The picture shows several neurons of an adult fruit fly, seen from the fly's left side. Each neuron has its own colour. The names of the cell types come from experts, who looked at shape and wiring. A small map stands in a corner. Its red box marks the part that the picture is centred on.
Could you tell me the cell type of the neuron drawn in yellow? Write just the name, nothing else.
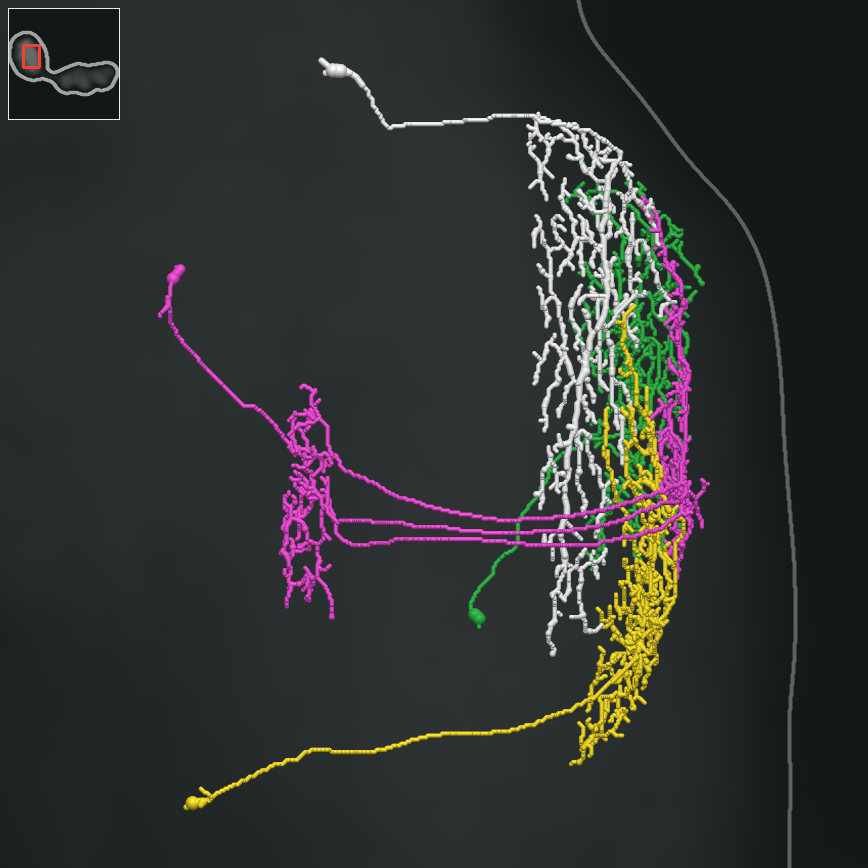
Tm23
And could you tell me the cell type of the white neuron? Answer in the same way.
Li28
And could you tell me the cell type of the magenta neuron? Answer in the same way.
TmY19a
